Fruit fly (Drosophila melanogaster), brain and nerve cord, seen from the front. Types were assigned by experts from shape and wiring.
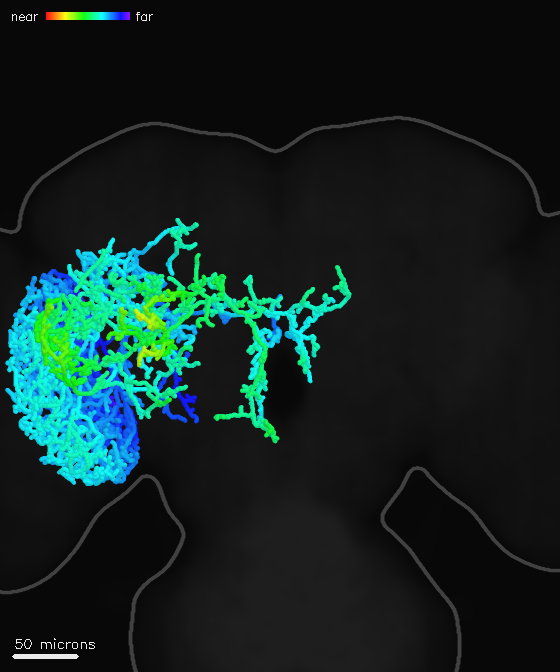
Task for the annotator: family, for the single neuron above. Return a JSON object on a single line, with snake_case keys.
{"family": "LoVC"}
